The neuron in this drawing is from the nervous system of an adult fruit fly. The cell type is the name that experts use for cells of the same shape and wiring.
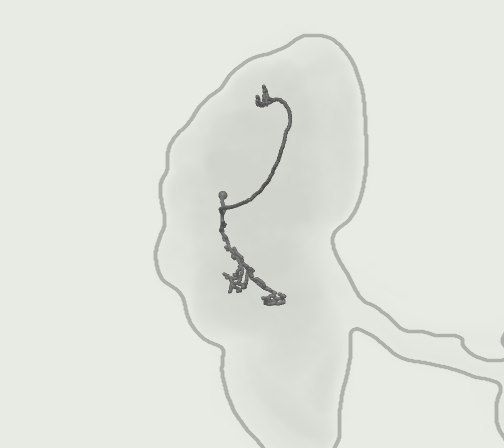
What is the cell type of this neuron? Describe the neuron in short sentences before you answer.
The cell body is in the middle of the picture. As drawn here it is more than twice as tall as it is wide. It is a central-brain intrinsic neuron. The cell type is GNG438.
